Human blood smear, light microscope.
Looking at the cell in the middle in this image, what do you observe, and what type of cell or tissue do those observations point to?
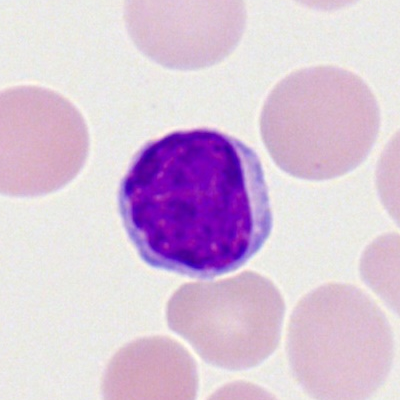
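In this cell the chromatin is dense and coarsely clumped, and no nucleoli are visible in the nucleus. The cytoplasm is pale blue and shows no granules. This is a lymphocyte.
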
